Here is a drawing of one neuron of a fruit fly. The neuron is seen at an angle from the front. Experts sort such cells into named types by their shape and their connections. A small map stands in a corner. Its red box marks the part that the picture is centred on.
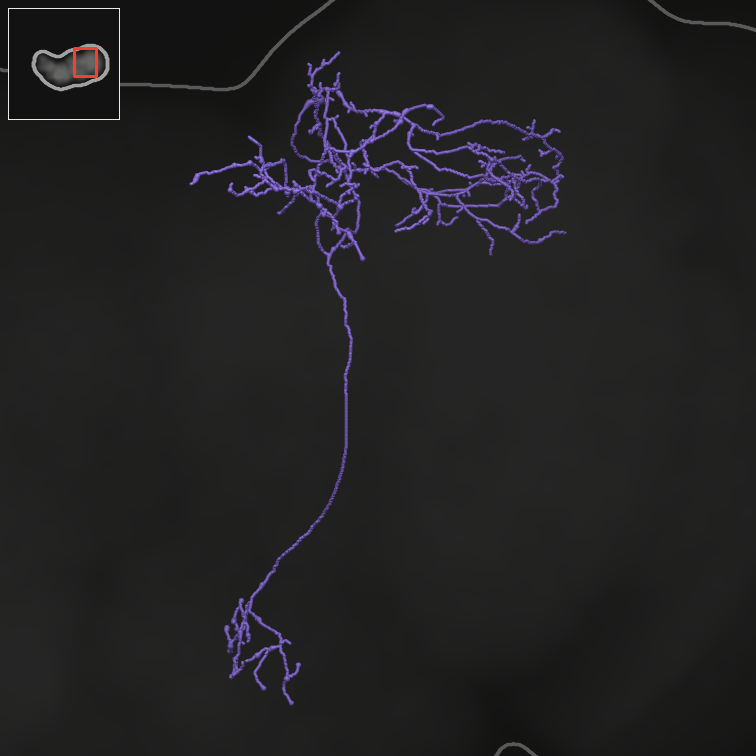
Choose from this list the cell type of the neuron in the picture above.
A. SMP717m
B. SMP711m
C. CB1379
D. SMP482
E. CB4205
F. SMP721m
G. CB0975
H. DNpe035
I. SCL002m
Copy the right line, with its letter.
B. SMP711m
